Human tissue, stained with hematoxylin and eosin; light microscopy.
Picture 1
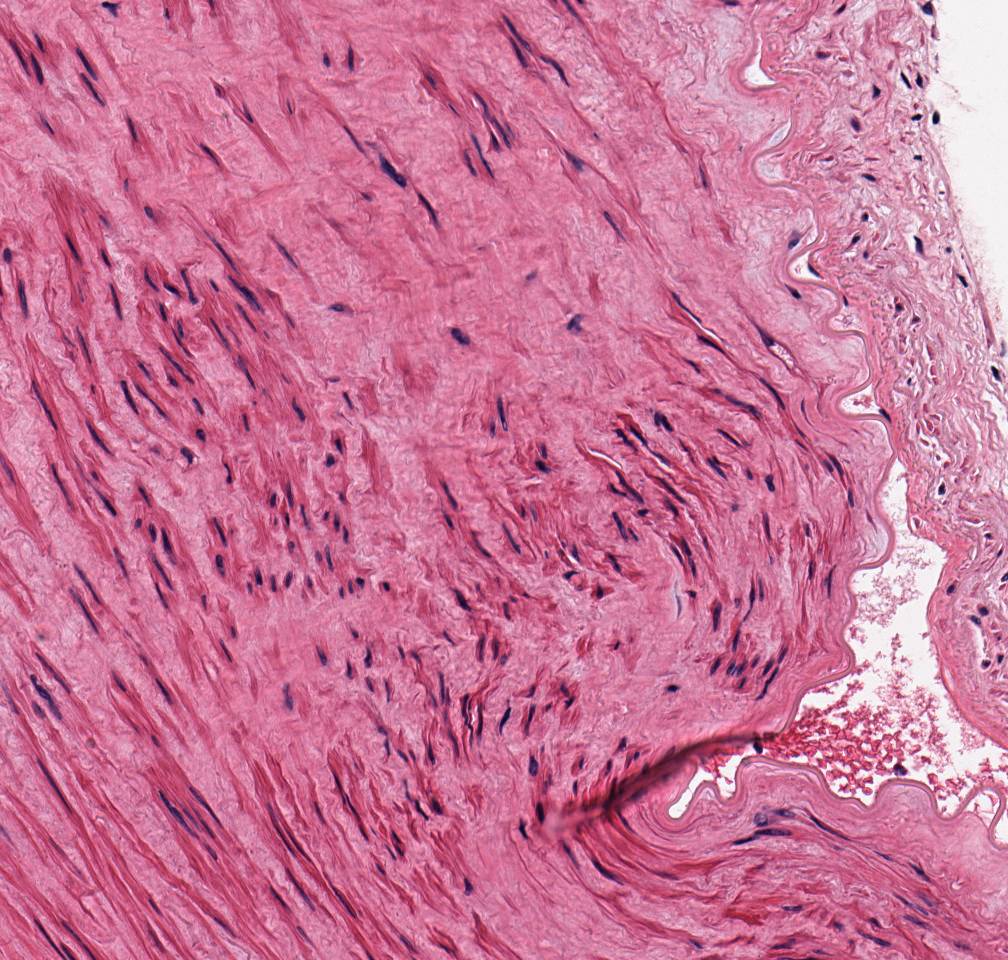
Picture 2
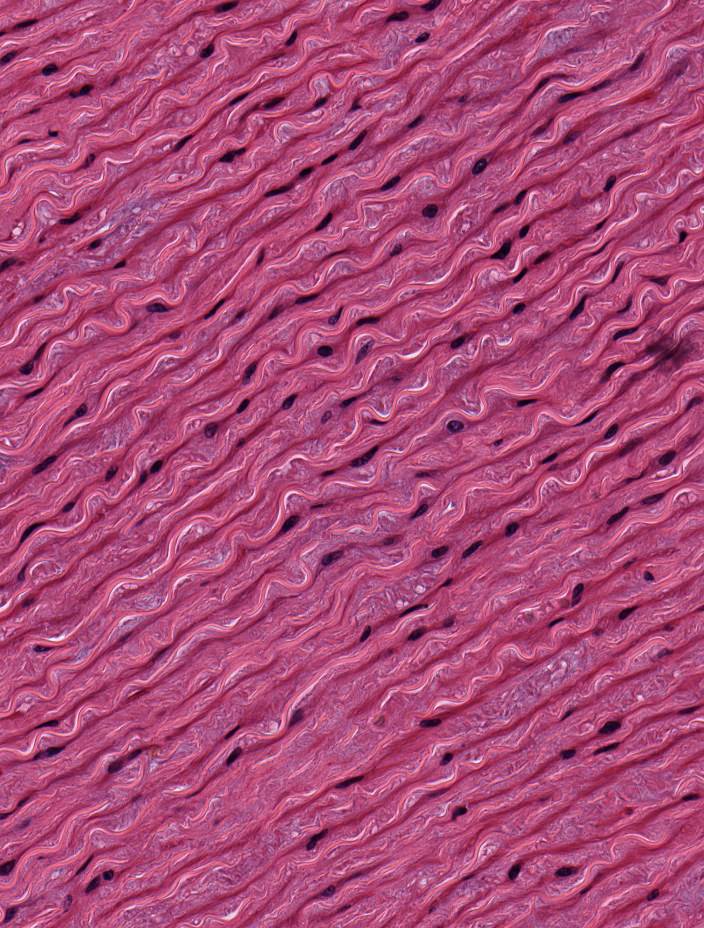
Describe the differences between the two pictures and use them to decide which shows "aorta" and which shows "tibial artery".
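Tibial artery in picture 1, aorta in picture 2. Tibial artery: a thick wall of densely packed pink fibres fills left and centre, with an open space along its right side. Fibres in long, roughly parallel bundles, curving with the wall's right border; nuclei dark, elongated, spindle-shaped, in line with the fibres. Right edge of the wall lined by a thin, glassy pink band, markedly wavy. Aorta: bright pink fibres on a tightly crimped, wavy course; nuclei dark and elongated, long axes aligned with the fibres. Pale bluish-purple material between the pink fibre bands. No epithelium, glands, fat cells or blood vessel lumina in the field.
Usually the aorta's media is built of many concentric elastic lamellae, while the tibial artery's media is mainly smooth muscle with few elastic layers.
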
